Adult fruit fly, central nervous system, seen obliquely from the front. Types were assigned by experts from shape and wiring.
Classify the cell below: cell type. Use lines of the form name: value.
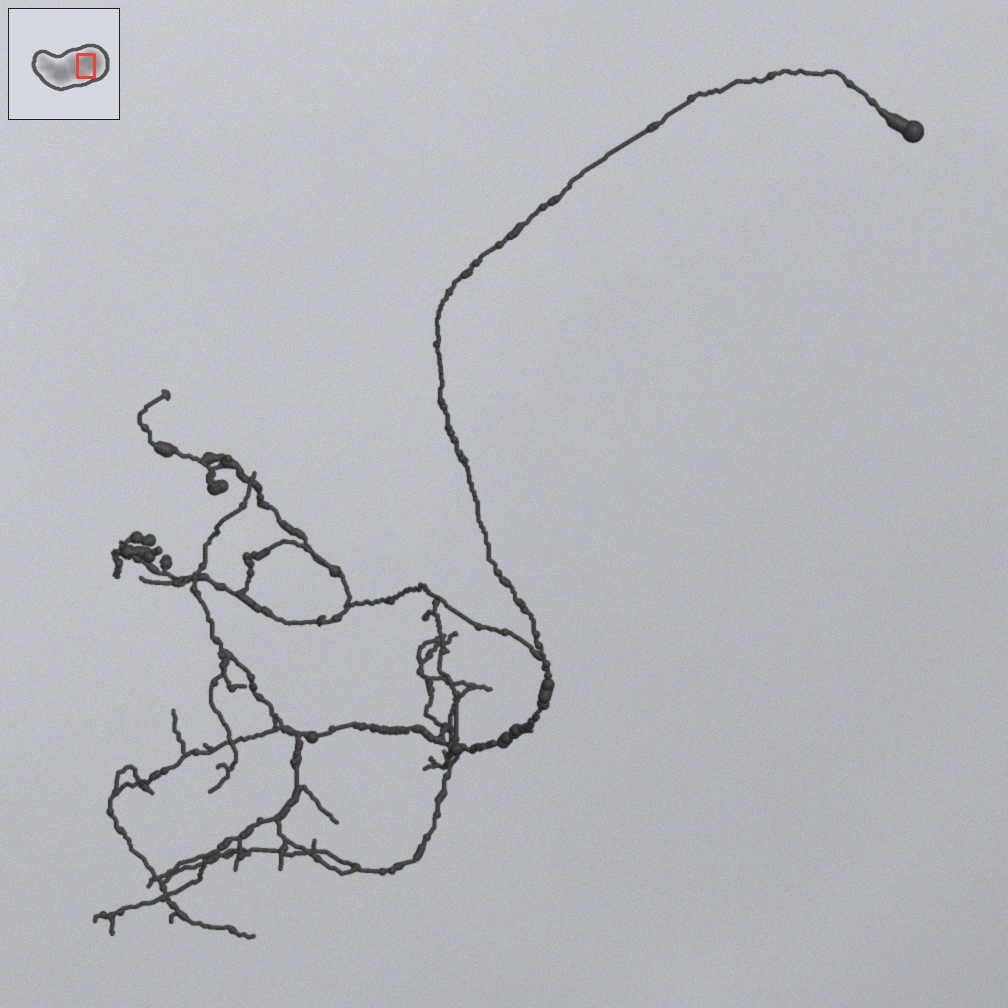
cell type: SAD007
